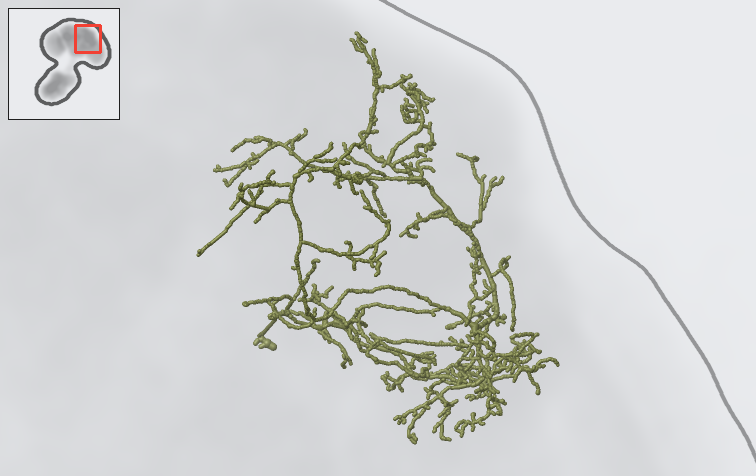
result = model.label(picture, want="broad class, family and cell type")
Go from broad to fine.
central-brain intrinsic neuron; hemilineage SMPpv2_ventral; AVLP705m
